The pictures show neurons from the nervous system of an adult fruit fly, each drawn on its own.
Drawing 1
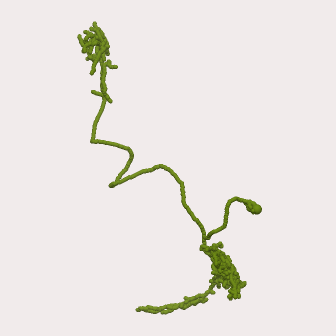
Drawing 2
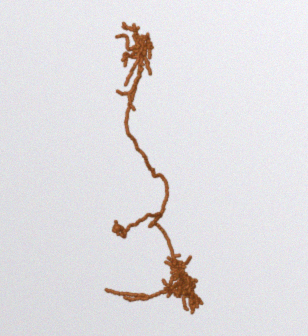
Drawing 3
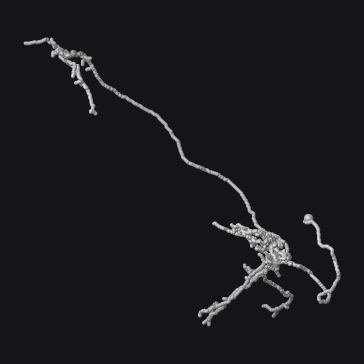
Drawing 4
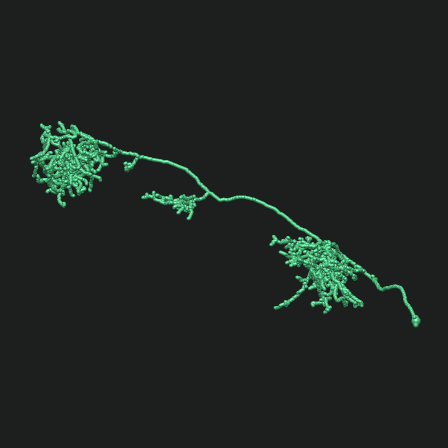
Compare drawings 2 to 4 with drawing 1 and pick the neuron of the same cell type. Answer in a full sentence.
Drawing 2 is of the same cell type.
